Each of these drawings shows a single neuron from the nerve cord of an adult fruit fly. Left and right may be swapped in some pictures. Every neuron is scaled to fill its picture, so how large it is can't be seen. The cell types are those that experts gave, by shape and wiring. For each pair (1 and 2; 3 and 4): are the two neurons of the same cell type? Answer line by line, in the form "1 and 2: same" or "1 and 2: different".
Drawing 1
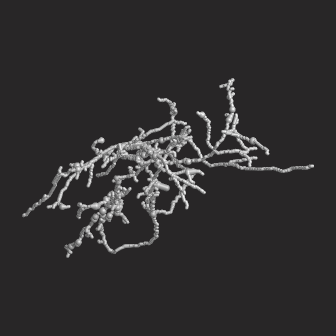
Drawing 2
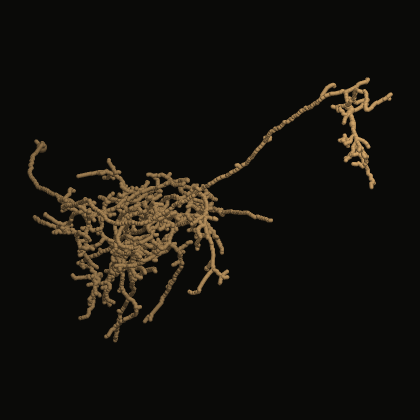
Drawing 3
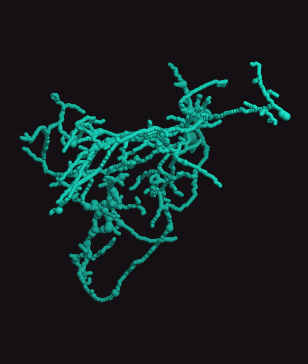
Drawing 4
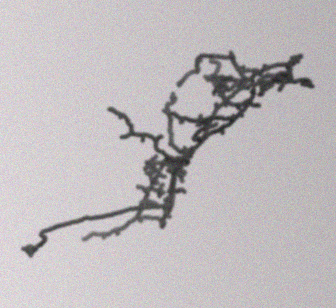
1 and 2: same
3 and 4: same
